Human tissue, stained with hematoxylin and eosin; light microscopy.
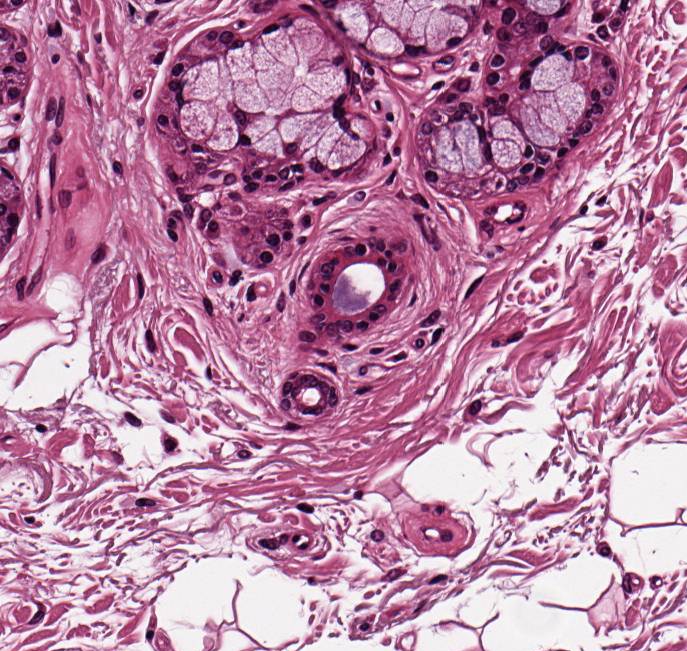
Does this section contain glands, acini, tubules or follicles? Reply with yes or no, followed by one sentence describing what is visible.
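Yes. Glandular lobules occupy the upper part of the field, with fibrous stroma and fat in the lower part.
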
